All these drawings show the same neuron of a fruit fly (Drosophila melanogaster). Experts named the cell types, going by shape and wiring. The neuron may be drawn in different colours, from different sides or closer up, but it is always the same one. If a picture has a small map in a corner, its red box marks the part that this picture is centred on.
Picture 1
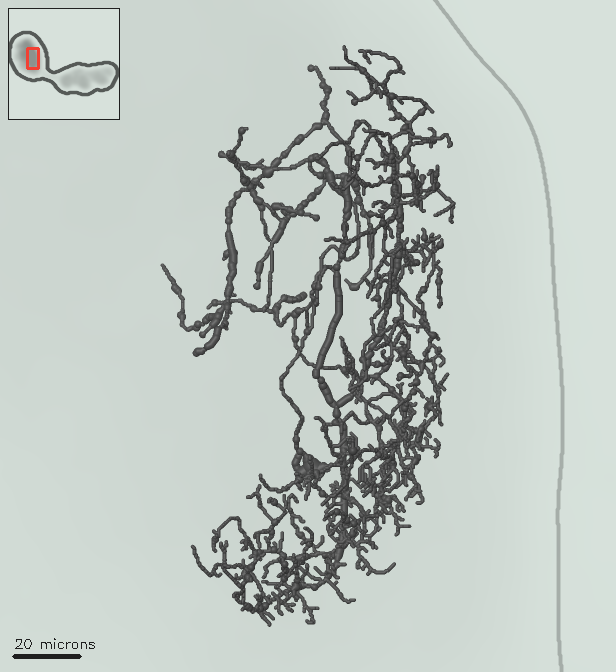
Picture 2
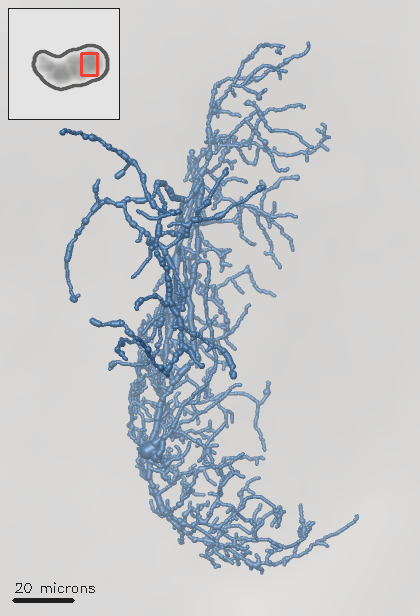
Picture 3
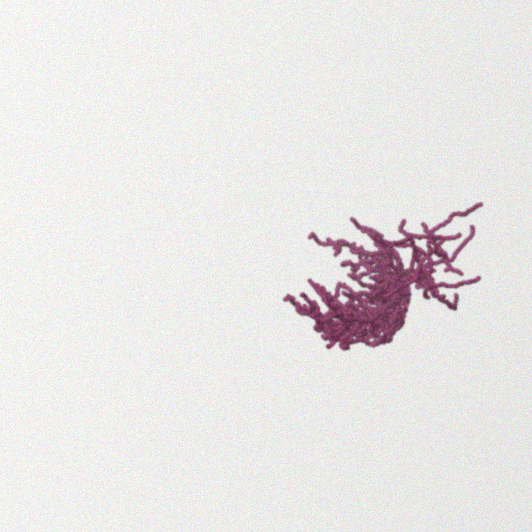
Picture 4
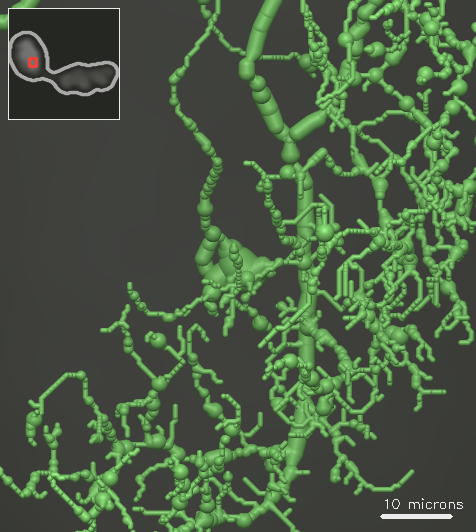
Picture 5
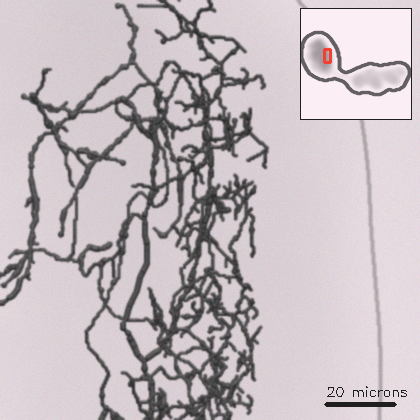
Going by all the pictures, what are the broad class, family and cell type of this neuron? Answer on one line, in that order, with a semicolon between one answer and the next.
visual projection neuron; LoVP; LoVP49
